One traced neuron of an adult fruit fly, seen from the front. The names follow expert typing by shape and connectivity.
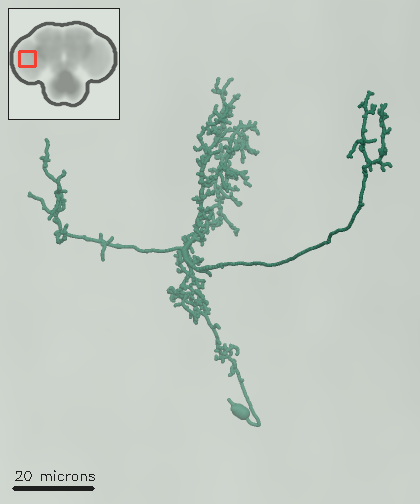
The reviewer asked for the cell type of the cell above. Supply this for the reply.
Y12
